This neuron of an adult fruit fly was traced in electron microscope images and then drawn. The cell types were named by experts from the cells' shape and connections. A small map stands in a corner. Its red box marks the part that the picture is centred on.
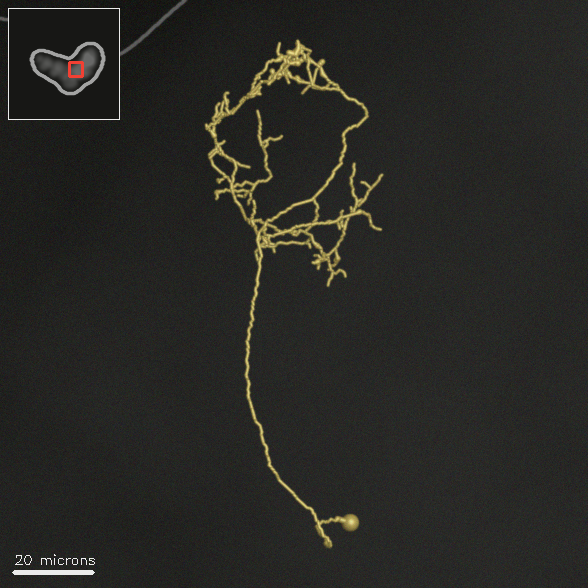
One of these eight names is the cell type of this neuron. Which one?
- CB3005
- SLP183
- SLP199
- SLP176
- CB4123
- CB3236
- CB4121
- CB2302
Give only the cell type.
CB4123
